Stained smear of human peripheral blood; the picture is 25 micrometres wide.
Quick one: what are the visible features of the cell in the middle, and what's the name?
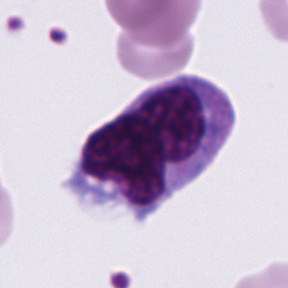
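The nucleus is irregular and deeply indented, giving a folded, lobed appearance, with no distinct nucleoli standing out. The cytoplasm lacks distinct coarse granules. At the lower-left edge, the cell ends in a ragged fringe of fine pale-blue projections. This is a monocyte.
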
